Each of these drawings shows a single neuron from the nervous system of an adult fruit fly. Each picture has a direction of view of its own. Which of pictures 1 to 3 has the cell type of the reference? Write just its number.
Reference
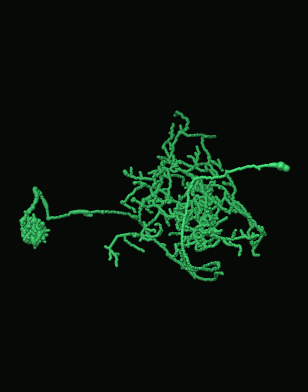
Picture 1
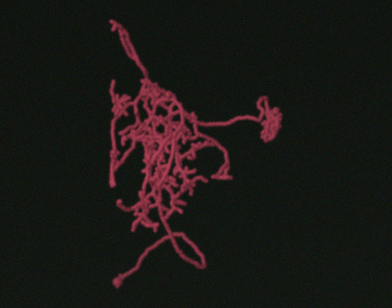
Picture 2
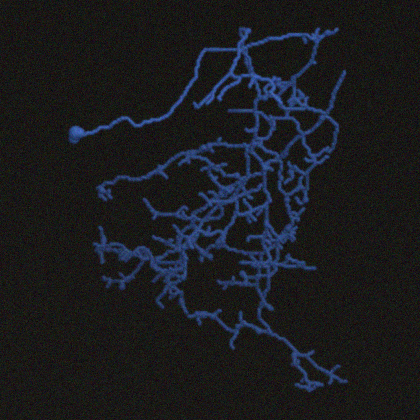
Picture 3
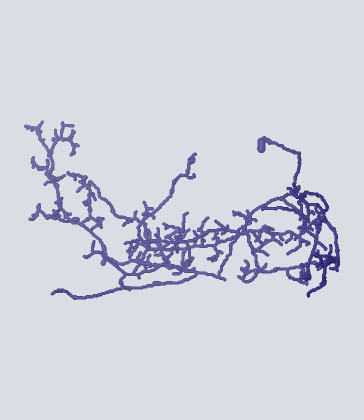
1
